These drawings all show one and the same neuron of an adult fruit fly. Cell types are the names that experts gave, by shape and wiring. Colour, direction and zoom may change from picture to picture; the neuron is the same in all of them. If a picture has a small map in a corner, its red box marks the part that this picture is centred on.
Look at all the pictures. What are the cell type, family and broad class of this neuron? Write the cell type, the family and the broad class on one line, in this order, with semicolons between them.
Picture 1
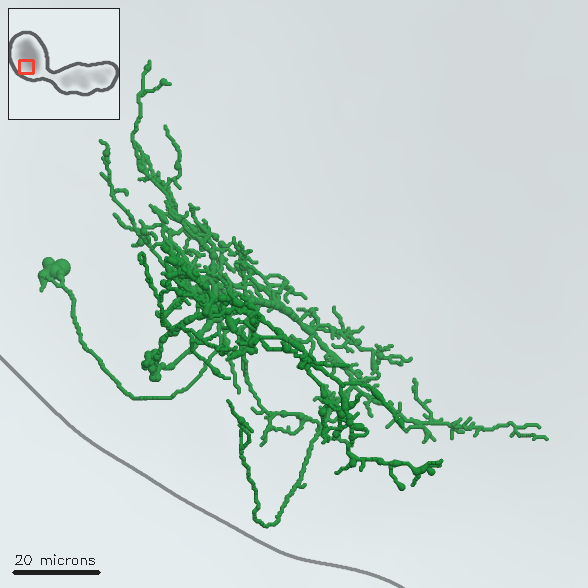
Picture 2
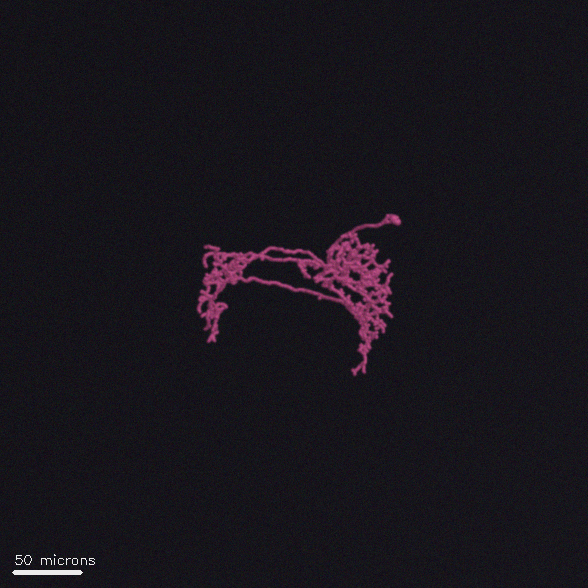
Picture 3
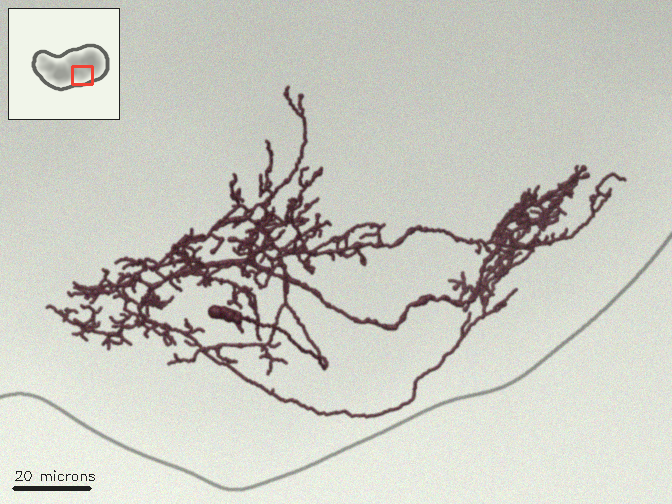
GNG201; hemilineage MD3; central-brain intrinsic neuron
